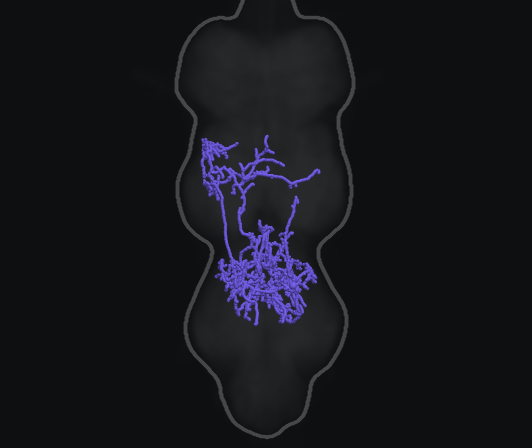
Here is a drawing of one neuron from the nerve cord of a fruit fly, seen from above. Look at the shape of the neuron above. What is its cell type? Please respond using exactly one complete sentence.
The cell type that fits this neuron is IN19B007.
